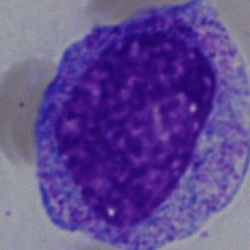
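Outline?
A large oval, its edge slightly uneven and wavy.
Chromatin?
Dark purple, finely clumped, with small paler spots between the clumps.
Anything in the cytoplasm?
Fine reddish-purple granules, scattered through it.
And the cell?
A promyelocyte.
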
